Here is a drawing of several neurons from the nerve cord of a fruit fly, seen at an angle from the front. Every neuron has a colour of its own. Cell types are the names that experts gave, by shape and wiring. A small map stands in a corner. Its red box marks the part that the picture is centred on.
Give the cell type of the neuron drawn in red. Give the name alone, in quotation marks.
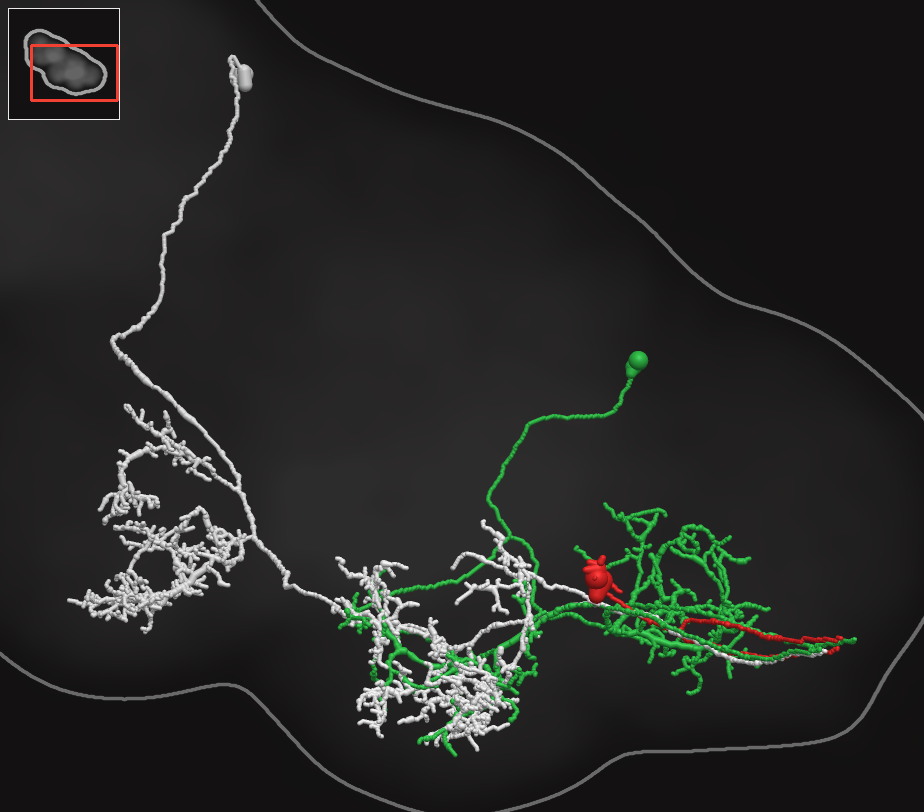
"AN01A055"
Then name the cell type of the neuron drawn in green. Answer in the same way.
"AN09B026"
